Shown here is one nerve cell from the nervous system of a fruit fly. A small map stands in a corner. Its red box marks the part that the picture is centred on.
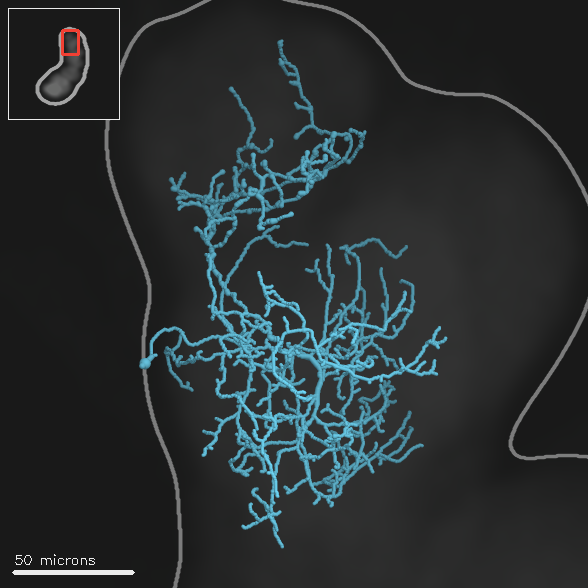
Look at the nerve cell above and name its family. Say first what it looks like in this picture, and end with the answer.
The cell body can be seen on the left of the picture. From top to bottom in the picture it spans about 200 microns. This is a nerve-cord intrinsic neuron. The family is hemilineage 09A.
